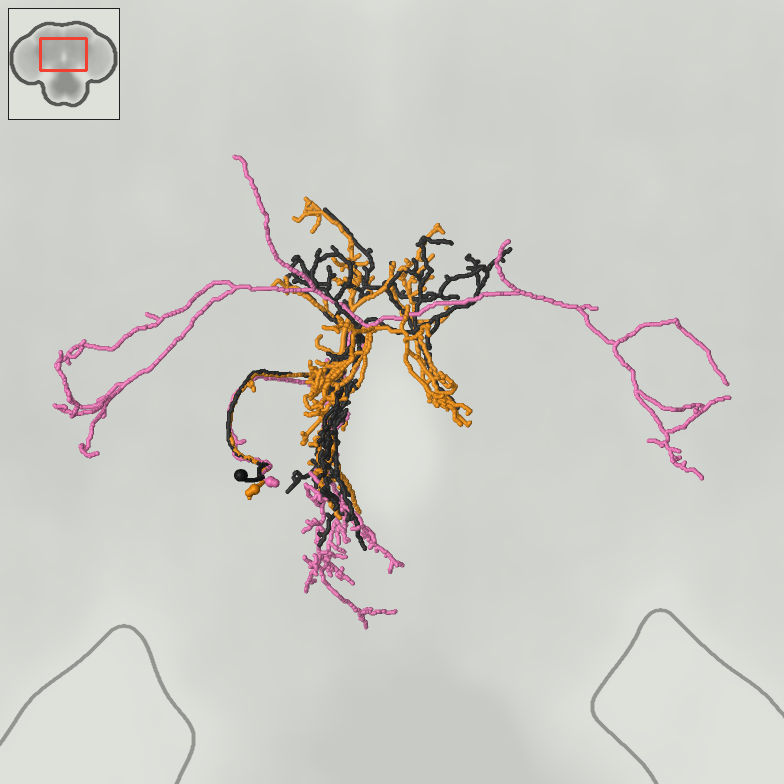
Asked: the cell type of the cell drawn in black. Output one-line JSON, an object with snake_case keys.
{"cell_type": "VES019"}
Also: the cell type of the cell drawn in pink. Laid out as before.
{"cell_type": "VES023"}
